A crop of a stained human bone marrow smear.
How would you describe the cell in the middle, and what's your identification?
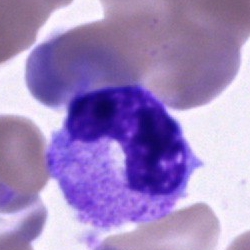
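Let me start with the nucleus: it curves like a kidney, with its indentation facing the lower left. The chromatin inside is dark purple and coarsely clumped. Fine purple granules are scattered throughout the cytoplasm, and within the curve of the nucleus lies a pale clear patch. So this is a band neutrophil.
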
